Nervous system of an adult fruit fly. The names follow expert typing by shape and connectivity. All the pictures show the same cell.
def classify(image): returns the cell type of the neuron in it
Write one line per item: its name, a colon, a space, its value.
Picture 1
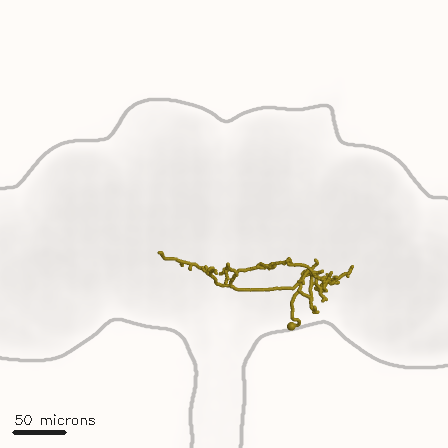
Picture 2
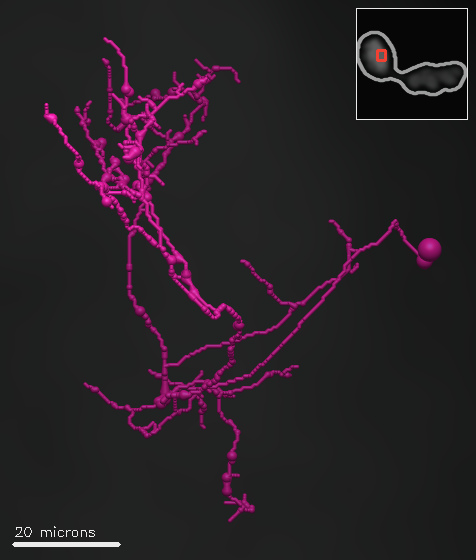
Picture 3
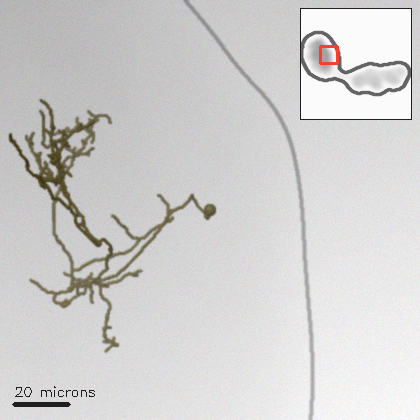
cell type: PS268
